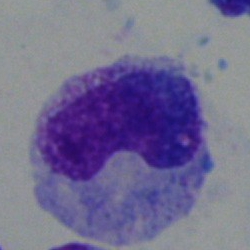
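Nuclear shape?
Kidney-shaped, indented along the lower edge.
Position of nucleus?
Upper part of cell; most cytoplasm lies below it.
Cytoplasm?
Pale greyish-blue, no distinct vacuoles.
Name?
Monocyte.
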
